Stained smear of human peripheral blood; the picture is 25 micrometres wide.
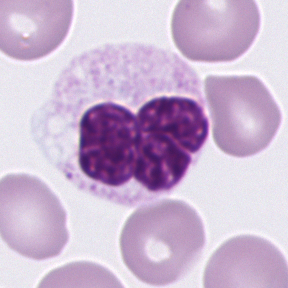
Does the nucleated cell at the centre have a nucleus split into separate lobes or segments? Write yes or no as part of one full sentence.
Yes, into two or more lobes the nucleus of this cell is divided.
